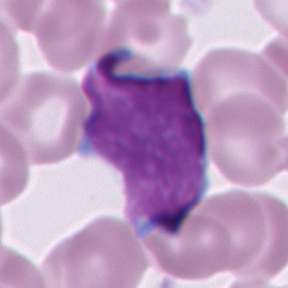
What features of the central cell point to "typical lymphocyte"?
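Nearly the whole cell is filled by its nucleus, and no granules are visible in the cytoplasm. At the top left, the cell forms a hook-shaped extension that curls over toward the right. The picture is slightly blurred, which softens the edges. The cell shown is a typical lymphocyte.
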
